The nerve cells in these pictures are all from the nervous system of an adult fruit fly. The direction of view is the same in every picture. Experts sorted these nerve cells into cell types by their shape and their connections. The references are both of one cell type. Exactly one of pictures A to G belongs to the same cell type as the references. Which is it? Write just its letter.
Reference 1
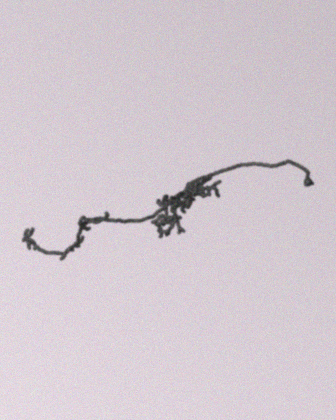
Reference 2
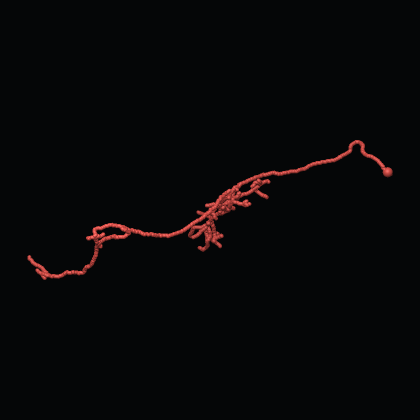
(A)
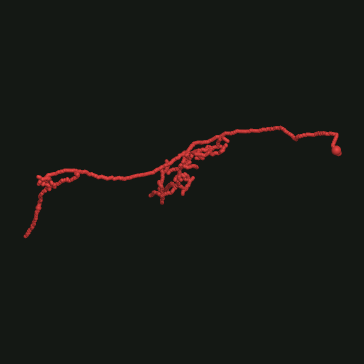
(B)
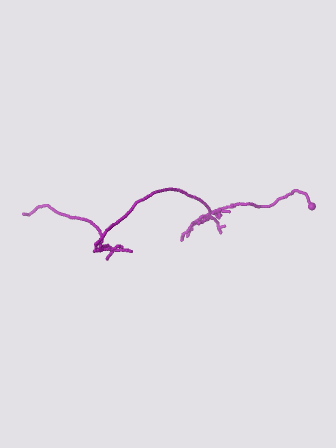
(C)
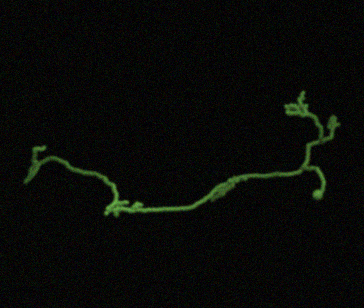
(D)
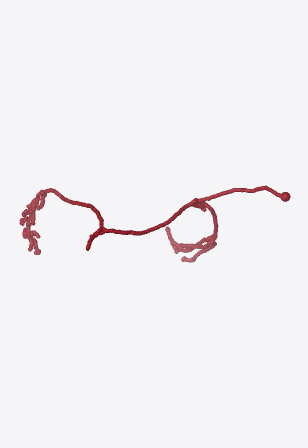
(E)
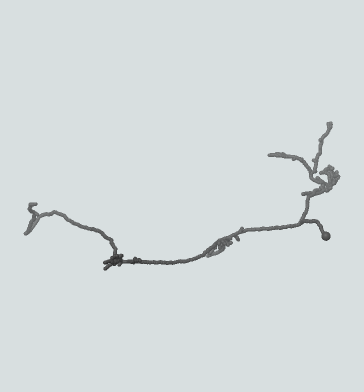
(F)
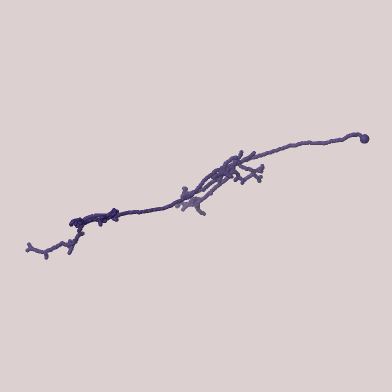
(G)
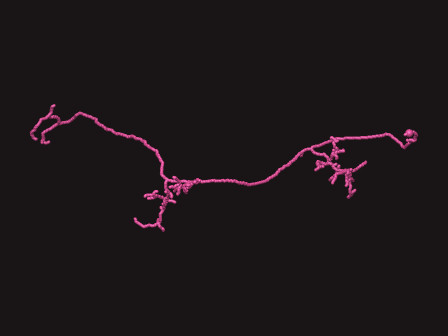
A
